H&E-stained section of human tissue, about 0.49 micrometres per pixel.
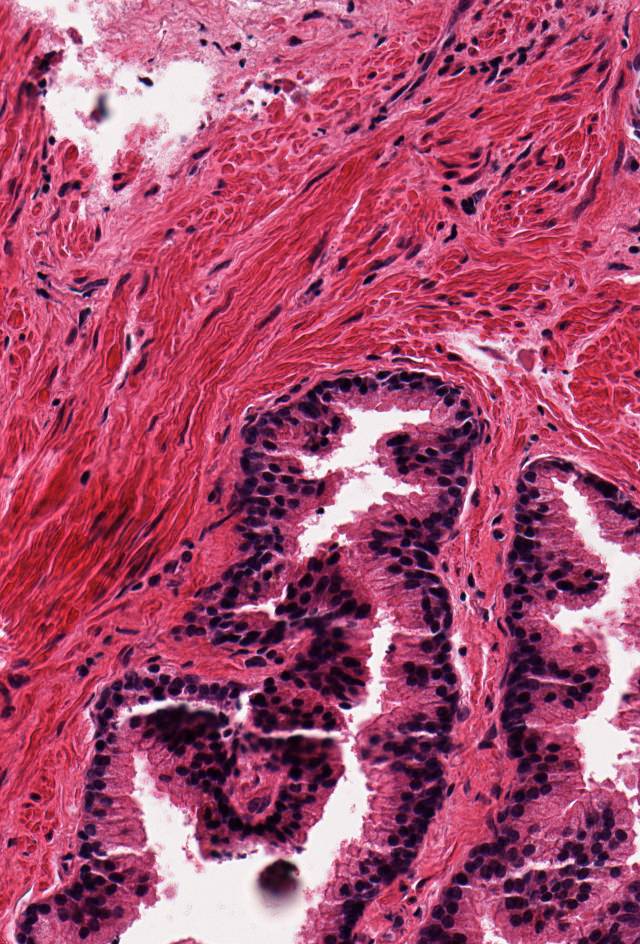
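Prostate, haematoxylin and eosin stained section. Stroma: bundles of smooth muscle cells with bright pink cytoplasm and elongated nuclei. Glands: folded, undulating linings, with epithelium projecting into the lumina. Lining: tall columnar epithelium, its pale pink cytoplasm toward the lumen. Epithelial nuclei of the prostate glands: dark, round to oval, crowded toward the base of the cells.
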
